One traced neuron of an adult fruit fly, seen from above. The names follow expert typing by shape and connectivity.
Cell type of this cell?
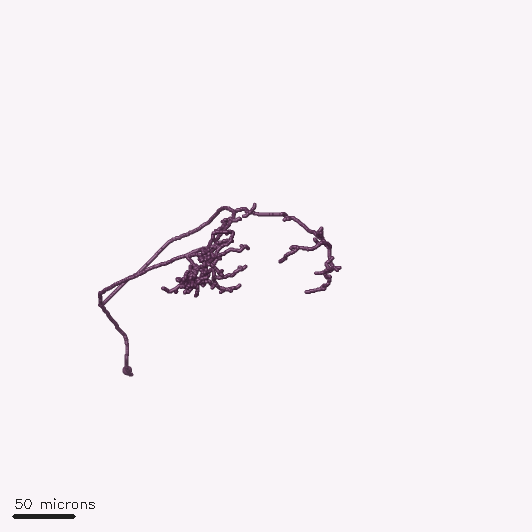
SMP560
